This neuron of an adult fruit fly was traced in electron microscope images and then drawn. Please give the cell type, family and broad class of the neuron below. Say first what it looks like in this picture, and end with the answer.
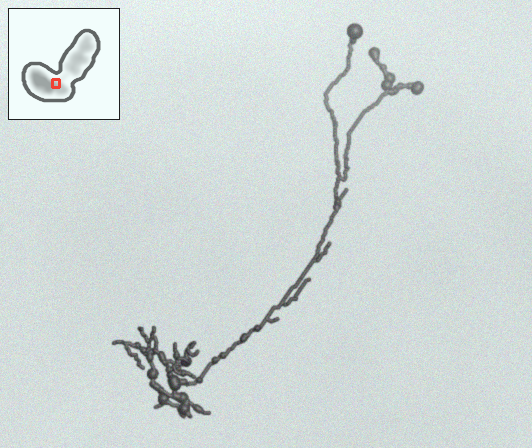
In this view it is taller than it is wide. Its cell type is T4d. Its family is T. This is an optic-lobe intrinsic neuron.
